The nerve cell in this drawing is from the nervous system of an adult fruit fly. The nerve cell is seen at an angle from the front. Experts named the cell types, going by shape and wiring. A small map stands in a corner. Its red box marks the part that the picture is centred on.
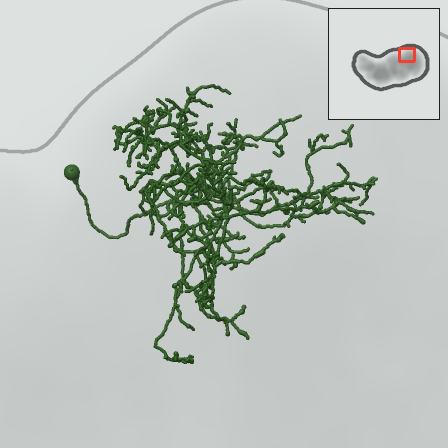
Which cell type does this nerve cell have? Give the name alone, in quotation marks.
"SIP067"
